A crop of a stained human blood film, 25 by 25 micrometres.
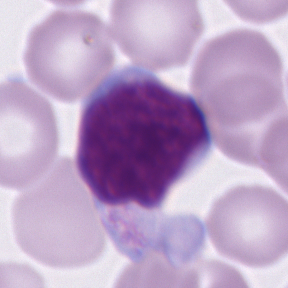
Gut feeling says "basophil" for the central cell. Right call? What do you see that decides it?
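Basophil doesn't hold up here, I think; this is a large granular lymphocyte. What settles it is the nucleus: a single rounded-angular mass, without lobes.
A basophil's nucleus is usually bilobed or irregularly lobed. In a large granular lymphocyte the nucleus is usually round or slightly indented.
So the shape speaks against basophil and for large granular lymphocyte. I can't see any nucleoli either.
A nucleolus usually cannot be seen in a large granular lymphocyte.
The nucleus fills most of the cell, measures about 12 by 10 micrometres, and has dark purple, coarsely clumped chromatin. Red cells press against it on several sides.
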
